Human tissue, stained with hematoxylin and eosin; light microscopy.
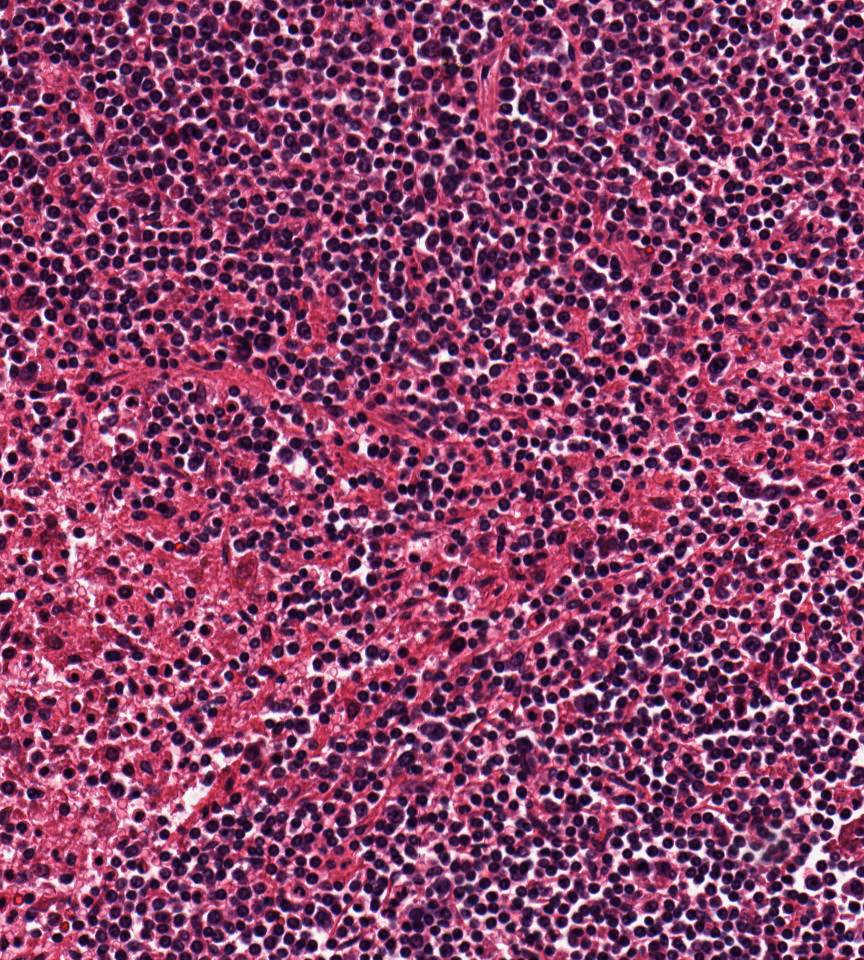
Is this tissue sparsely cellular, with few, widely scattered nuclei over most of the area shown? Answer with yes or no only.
No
